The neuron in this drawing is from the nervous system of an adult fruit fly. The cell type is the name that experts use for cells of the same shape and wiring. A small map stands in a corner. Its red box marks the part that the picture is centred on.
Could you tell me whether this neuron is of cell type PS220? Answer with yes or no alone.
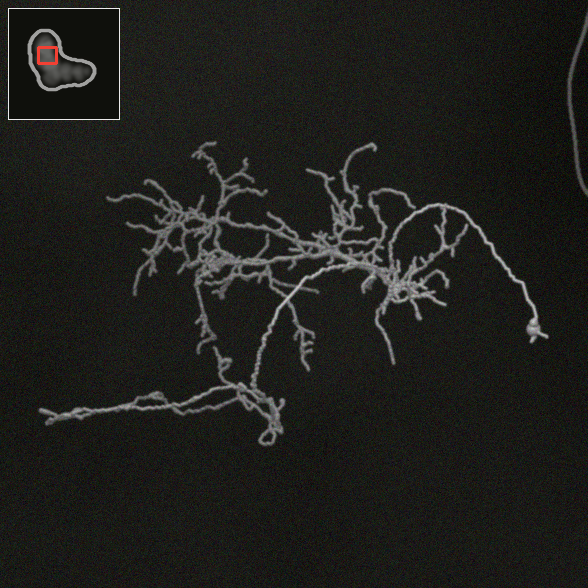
yes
